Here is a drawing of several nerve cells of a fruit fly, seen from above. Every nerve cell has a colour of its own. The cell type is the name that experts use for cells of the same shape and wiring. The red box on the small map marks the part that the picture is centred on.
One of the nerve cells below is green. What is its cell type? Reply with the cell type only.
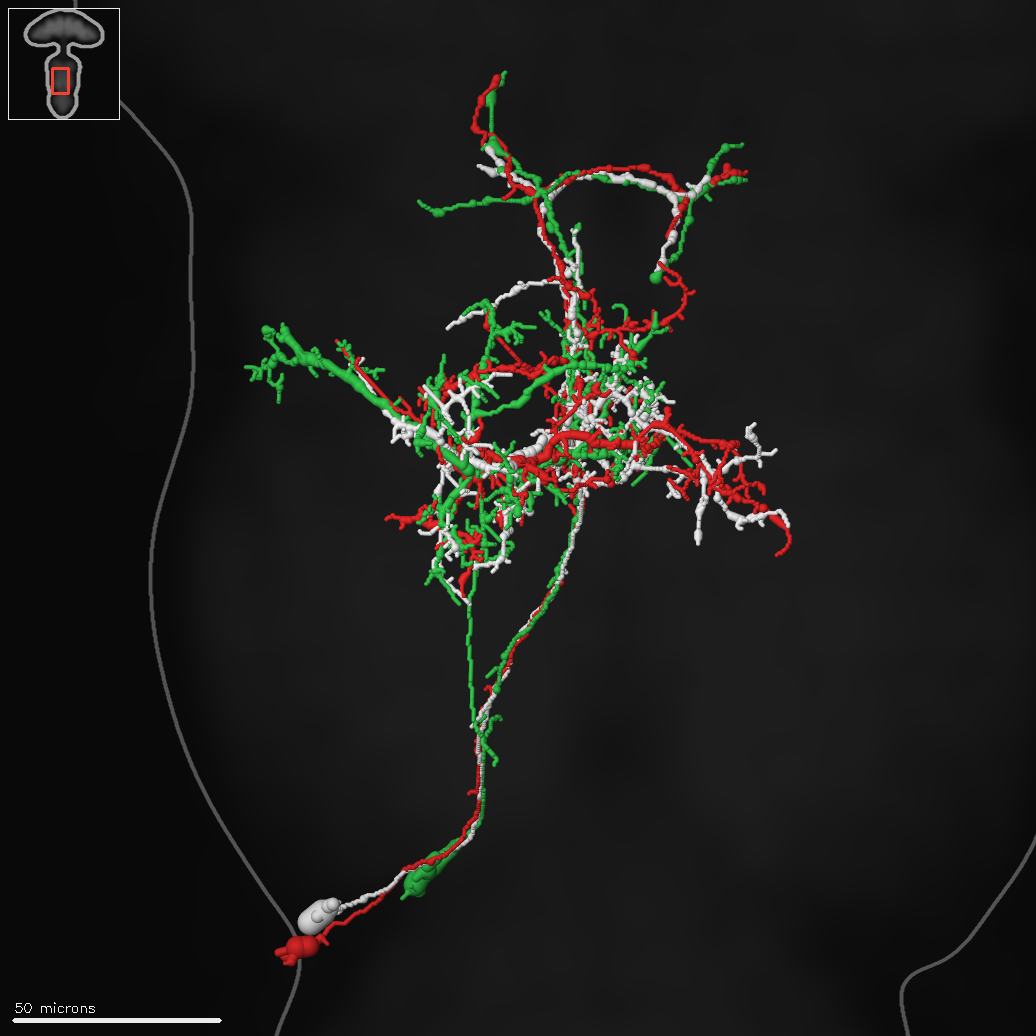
vMS12_a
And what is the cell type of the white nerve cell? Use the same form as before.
vMS12_d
